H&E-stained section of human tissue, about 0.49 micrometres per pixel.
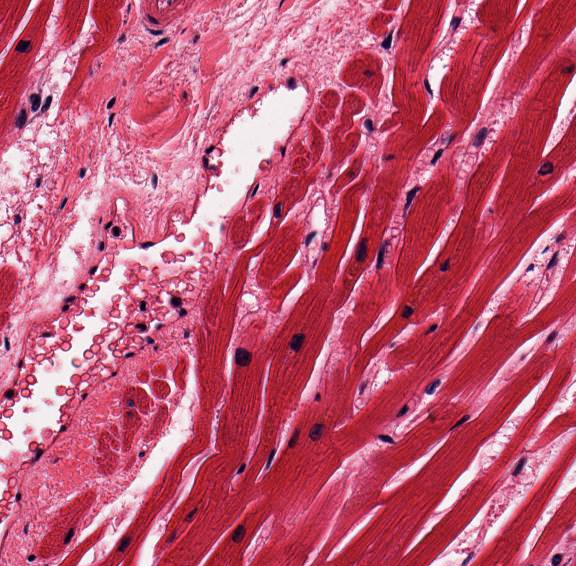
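Left ventricle of the heart: notice how each muscle fibre holds a single oval nucleus in its centre. Their cytoplasm takes a deep red stain. Look, too, at the narrow clear clefts that part many of the fibres. At the upper left the tissue is loose and pale pink, with small nuclei scattered through it.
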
